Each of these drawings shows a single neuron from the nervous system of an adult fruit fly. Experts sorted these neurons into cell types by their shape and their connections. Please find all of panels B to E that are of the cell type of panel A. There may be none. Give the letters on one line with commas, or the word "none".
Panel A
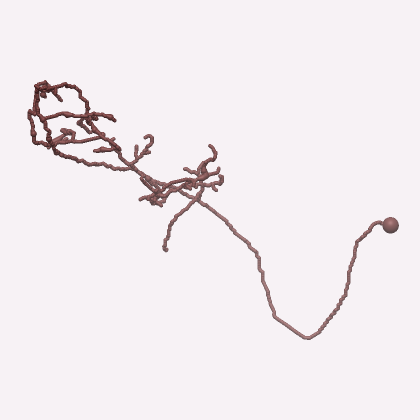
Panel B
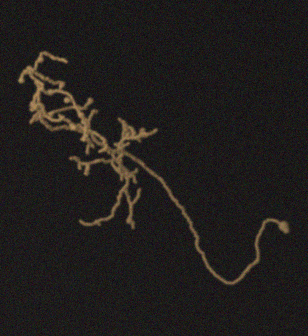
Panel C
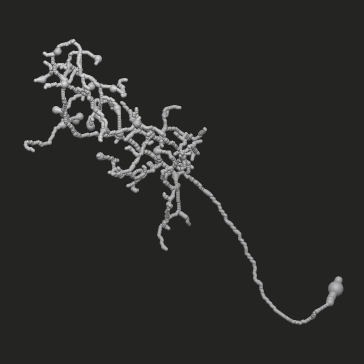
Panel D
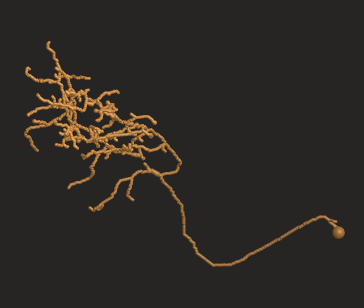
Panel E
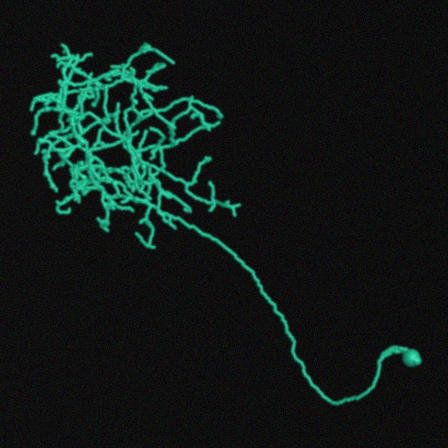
B, C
